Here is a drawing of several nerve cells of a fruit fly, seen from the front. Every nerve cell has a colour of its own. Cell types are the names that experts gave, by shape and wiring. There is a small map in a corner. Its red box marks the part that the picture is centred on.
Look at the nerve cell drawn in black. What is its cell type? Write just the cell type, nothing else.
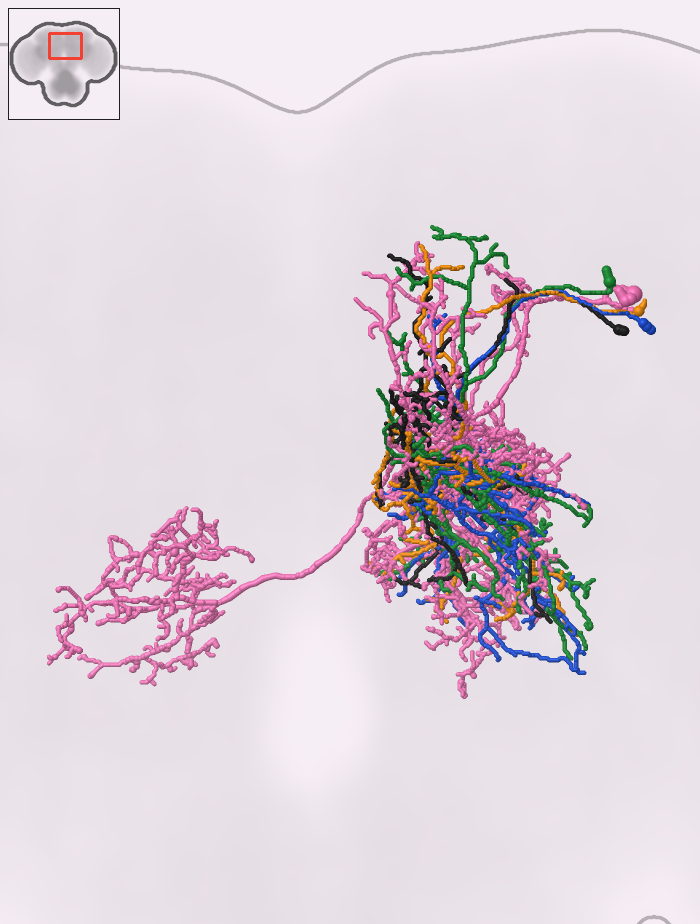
LAL043_b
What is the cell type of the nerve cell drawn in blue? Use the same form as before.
LAL043_c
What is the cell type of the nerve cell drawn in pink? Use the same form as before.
LAL040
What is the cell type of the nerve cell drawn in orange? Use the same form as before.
LAL043_a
